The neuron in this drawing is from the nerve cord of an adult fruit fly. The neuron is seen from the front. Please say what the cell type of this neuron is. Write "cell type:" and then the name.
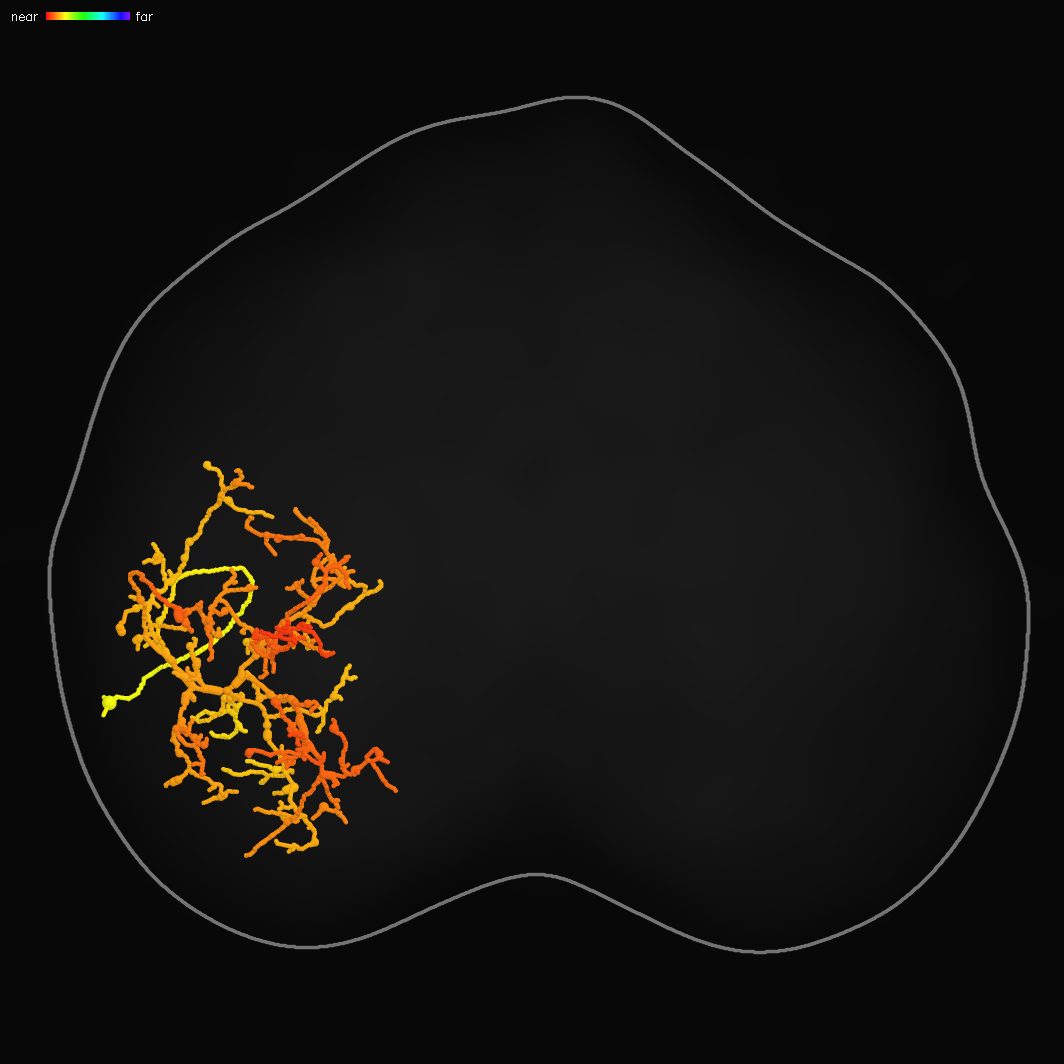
cell type: IN03A067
